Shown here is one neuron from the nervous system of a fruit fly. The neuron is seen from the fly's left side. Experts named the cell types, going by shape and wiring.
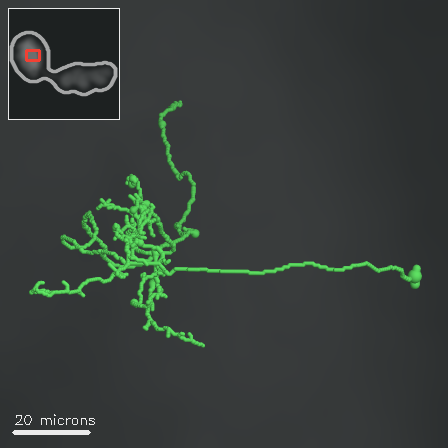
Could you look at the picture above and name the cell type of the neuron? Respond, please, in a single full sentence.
It is as PLP165 that this neuron is typed.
